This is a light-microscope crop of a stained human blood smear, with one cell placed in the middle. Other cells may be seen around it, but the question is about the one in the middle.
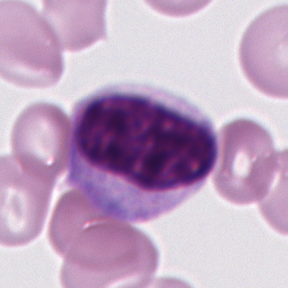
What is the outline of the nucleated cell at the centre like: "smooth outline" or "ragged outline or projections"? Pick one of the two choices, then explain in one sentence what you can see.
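Smooth outline. The cell outline is round with a smooth edge.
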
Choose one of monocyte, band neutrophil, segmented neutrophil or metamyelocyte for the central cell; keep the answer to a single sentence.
At the crop's centre, the cell is a metamyelocyte.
